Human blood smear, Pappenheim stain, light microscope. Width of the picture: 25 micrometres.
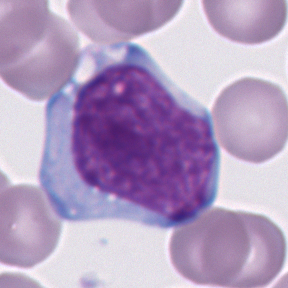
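Myeloblast in a stained blood smear: the nucleus, about 15 by 12 micrometres, seems to lie off-centre toward the right. Following the cytoplasm round, I find it forms a wide rim that is broadest on the left side. It is pale blue, and I notice it turns a deeper blue along the cell's outer edge than near the nucleus.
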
